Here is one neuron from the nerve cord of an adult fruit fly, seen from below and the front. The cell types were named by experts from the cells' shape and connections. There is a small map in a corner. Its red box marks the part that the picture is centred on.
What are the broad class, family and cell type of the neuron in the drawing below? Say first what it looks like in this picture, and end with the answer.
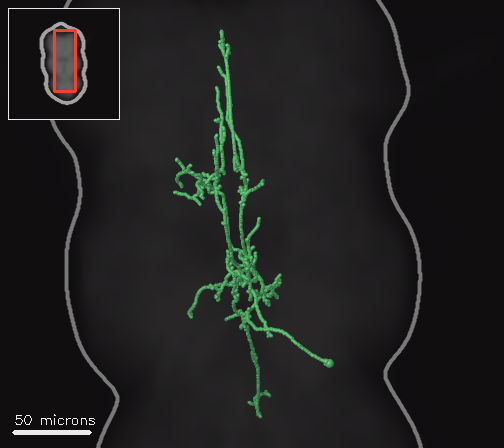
By the scale bar it is about 250 microns tall in this view. In this view it is taller than it is wide. It is a nerve-cord intrinsic neuron. Its family is hemilineage 05B. The cell type is IN05B075.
